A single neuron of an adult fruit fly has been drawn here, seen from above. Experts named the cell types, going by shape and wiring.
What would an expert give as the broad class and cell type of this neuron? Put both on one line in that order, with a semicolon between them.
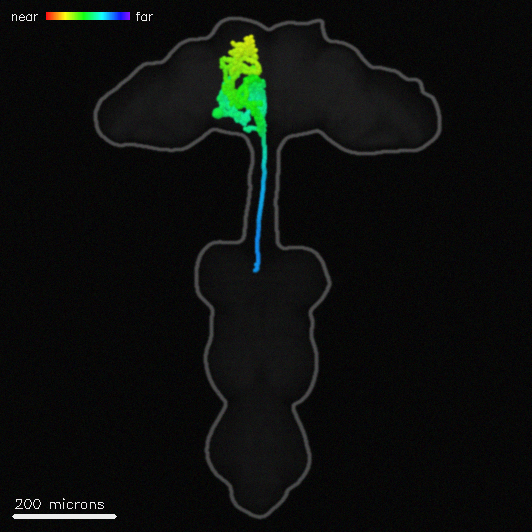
central-brain intrinsic neuron; GNG316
